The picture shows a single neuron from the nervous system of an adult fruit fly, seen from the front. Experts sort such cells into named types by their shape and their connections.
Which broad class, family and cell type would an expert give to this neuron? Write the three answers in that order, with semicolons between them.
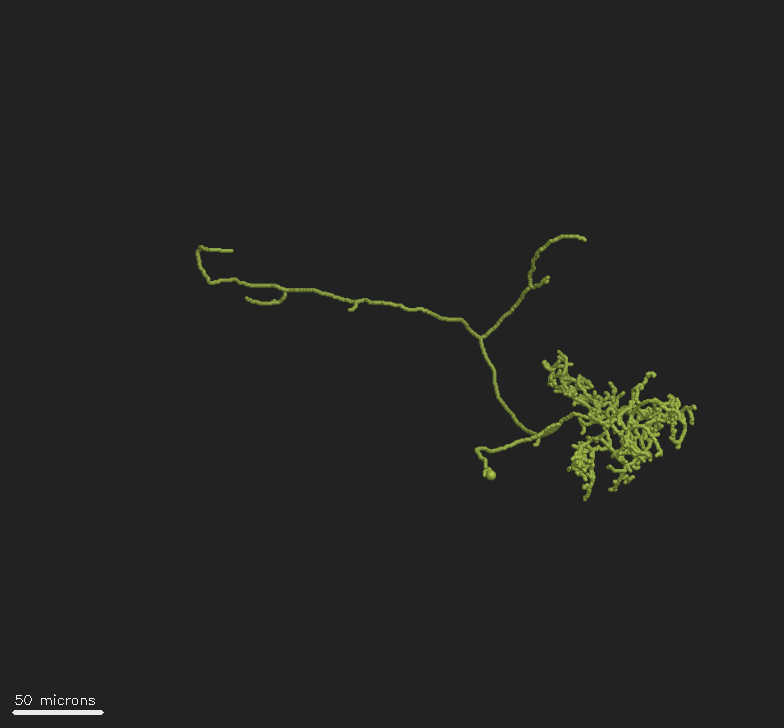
central-brain intrinsic neuron; hemilineage LALv1_ventral; AVLP452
